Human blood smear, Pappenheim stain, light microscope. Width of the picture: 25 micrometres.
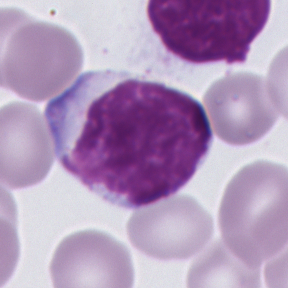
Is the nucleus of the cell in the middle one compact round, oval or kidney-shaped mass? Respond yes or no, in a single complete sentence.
Yes, what its nucleus forms is one compact round, oval or kidney-shaped mass.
